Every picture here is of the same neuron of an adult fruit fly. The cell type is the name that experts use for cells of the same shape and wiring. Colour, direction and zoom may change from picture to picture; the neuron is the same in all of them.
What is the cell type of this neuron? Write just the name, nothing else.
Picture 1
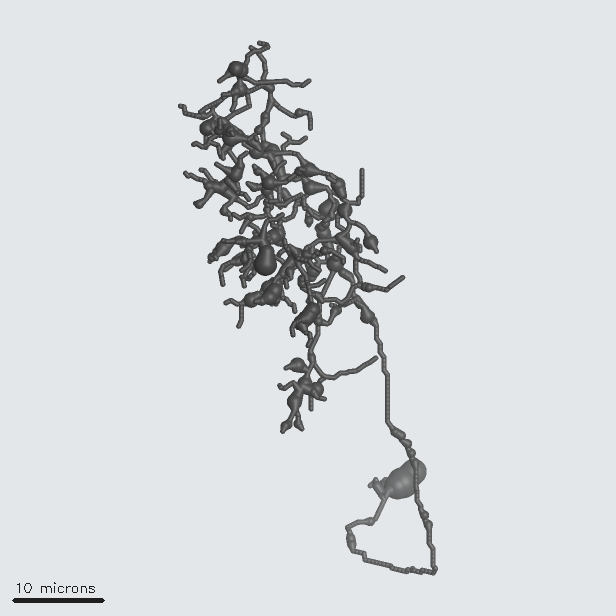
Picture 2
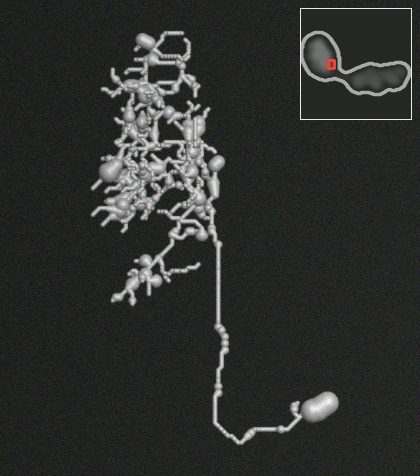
LPi3a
